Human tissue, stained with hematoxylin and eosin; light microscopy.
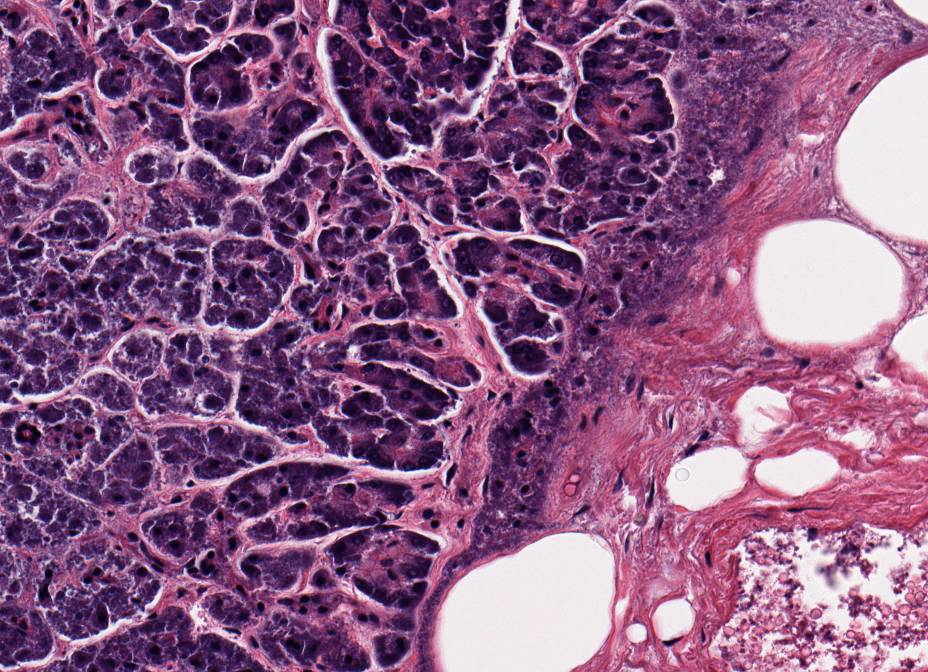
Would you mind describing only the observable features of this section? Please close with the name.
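Densely cellular tissue occupies the left two-thirds of the field, with looser pink connective tissue along the right side. Its cells form many small nests and cords separated by thin pink fibrous septa. Within the nests, the cytoplasm is deep purple and finely granular, and the nuclei are small, round and dark. This is pancreas.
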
